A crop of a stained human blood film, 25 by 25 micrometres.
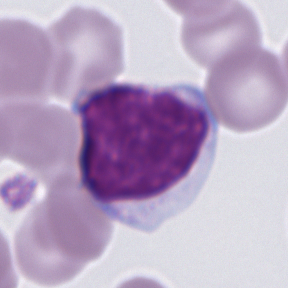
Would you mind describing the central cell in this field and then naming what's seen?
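Look first at the nucleus, about 12 by 10 micrometres: it fills most of the cell and sits toward the upper left. Its chromatin is dark purple with a coarsely mottled texture. Around it the cytoplasm forms a narrow, pale blue-grey rim, widest at the lower right. This cell is a large granular lymphocyte.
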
